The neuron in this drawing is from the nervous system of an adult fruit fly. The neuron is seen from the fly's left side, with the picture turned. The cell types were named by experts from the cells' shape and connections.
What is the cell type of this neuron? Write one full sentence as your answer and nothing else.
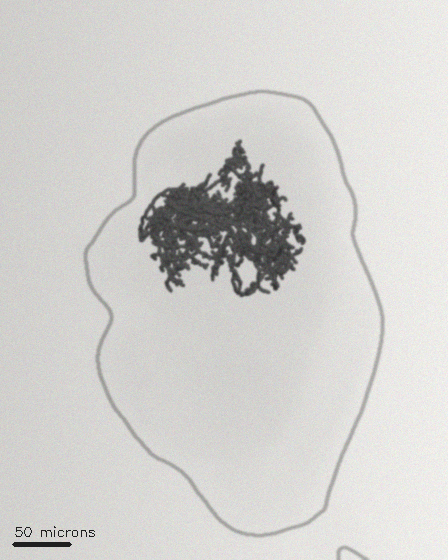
The cell type for the neuron is AVLP280.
